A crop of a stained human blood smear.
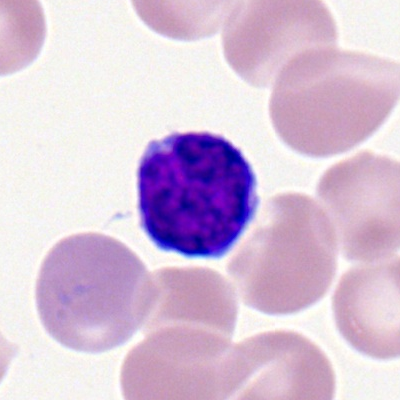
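Lymphocyte, the one in the middle. Nearly round outline, and the nucleus fills almost all of it. What little cytoplasm there is shows as a thin blue rim at the edge. Chromatin's dense, dark purple and coarsely clumped.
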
